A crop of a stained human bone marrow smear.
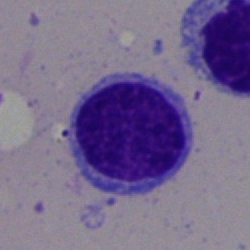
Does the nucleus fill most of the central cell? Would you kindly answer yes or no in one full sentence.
Yes, what cytoplasm the cell has forms just a thin rim.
